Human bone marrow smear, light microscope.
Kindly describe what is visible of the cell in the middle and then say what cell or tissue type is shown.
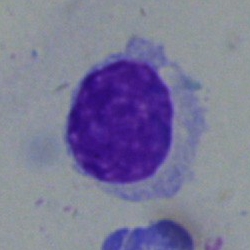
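You'll notice an irregular outline, the cytoplasmic edge ragged. The nucleus sits off-centre toward the left, its chromatin dark purple and clumped with small paler patches between. Pale greyish-blue cytoplasm forms a rim wider on the right than on the left. That one's a lymphocyte.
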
